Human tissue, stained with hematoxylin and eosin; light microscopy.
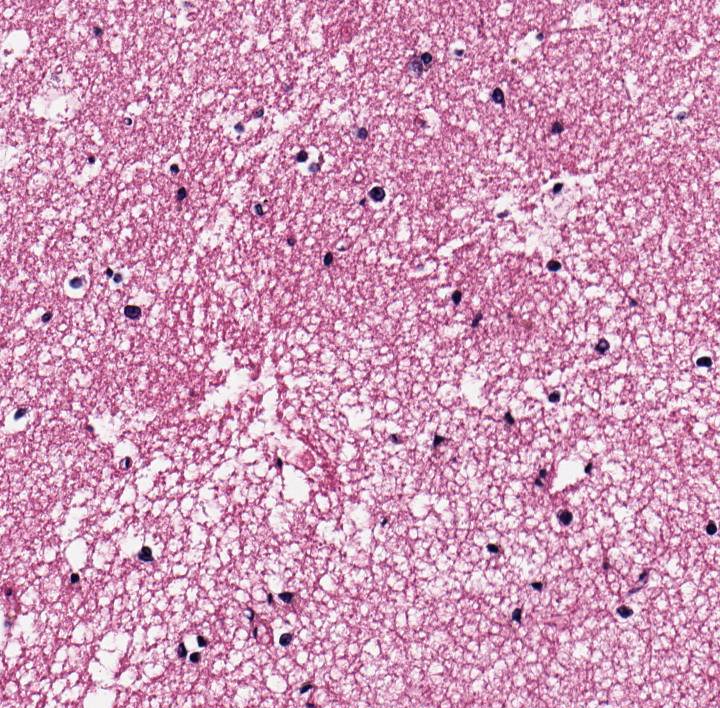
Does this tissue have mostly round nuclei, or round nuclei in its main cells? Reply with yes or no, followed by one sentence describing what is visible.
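Yes. The cells have small, round, dark, evenly stained nuclei.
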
